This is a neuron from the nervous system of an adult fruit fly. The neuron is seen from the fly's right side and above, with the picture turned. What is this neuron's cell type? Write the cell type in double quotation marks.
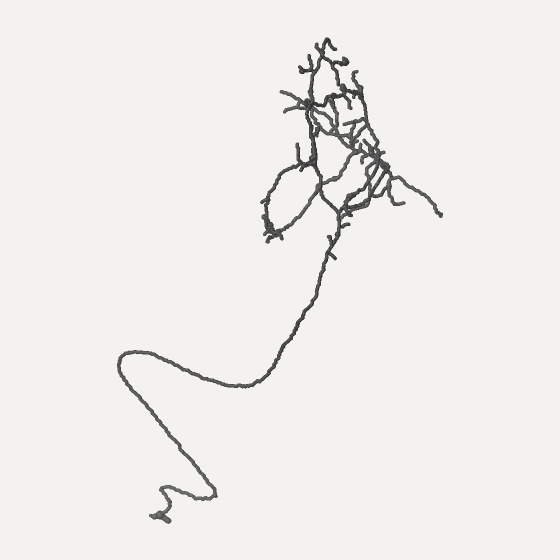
"IN02A067"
